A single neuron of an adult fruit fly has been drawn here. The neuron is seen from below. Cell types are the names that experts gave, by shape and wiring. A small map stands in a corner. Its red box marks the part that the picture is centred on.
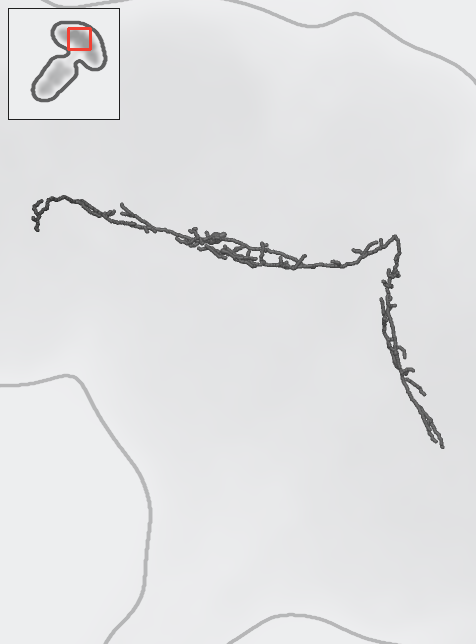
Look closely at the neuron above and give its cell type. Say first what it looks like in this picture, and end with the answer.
It is in the brain and does not reach the nerve cord. In this view it is wider than it is tall. Its broad class is central-brain intrinsic neuron. Its cell type is DN1pA.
